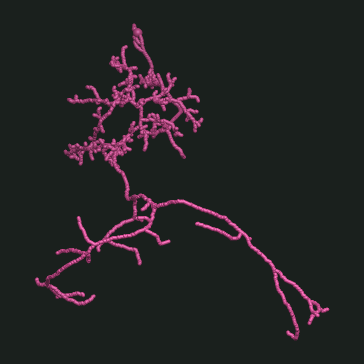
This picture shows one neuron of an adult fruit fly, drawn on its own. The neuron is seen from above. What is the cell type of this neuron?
IN08B078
